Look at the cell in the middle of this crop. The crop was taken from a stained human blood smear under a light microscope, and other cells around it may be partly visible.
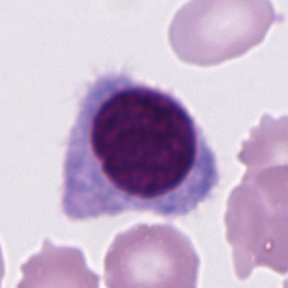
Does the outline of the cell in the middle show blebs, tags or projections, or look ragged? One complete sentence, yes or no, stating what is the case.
Yes, the cell does have a ragged or frayed edge, or projections, blebs or tags.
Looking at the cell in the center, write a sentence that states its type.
The cell under consideration, at the middle of the crop, is a hairy cell.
